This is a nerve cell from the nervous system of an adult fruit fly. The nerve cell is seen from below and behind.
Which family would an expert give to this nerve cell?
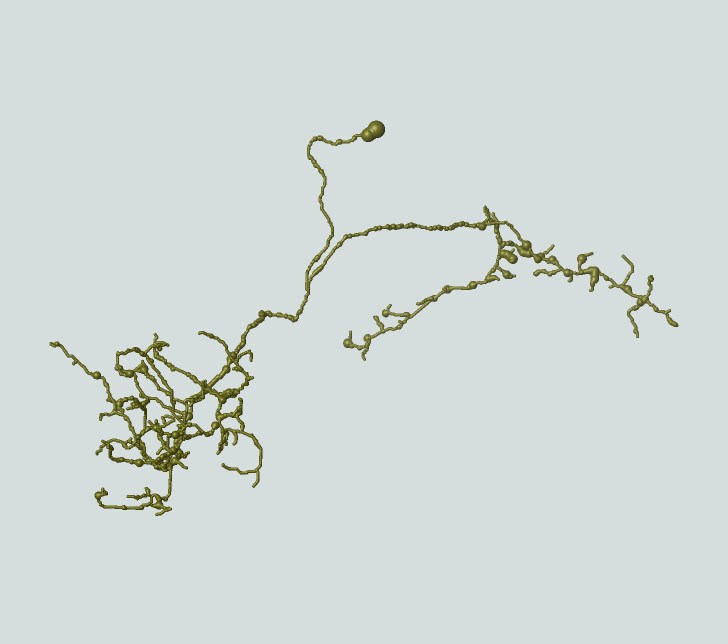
hemilineage VPNp&v1_ventral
